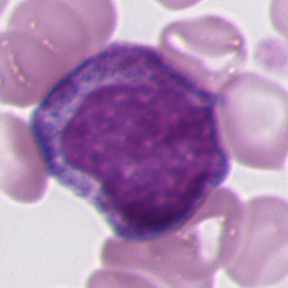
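Promyelocyte in a stained peripheral blood smear. Outline irregular and somewhat angular rather than smoothly round. Chromatin finely stippled, without coarse dark clumps. Cytoplasm blue-violet, deepest in colour along the outer edge of the cell. The image is slightly soft in focus, which blurs fine detail.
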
